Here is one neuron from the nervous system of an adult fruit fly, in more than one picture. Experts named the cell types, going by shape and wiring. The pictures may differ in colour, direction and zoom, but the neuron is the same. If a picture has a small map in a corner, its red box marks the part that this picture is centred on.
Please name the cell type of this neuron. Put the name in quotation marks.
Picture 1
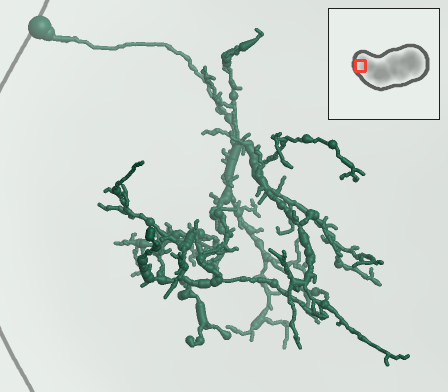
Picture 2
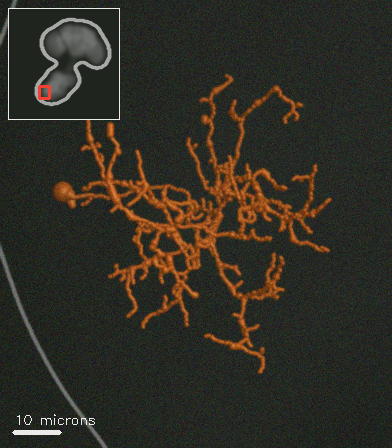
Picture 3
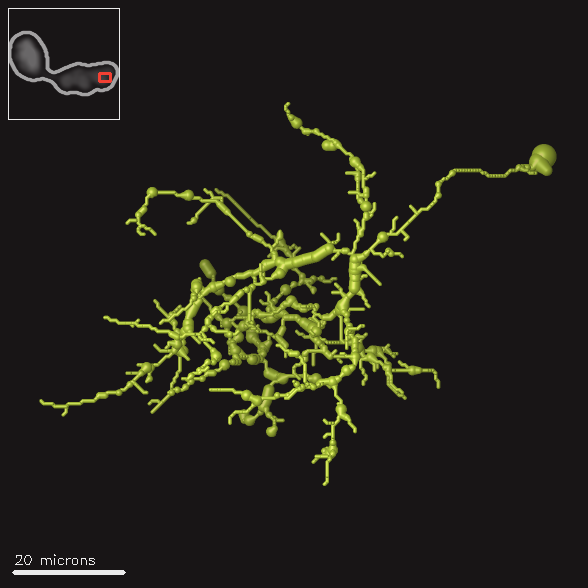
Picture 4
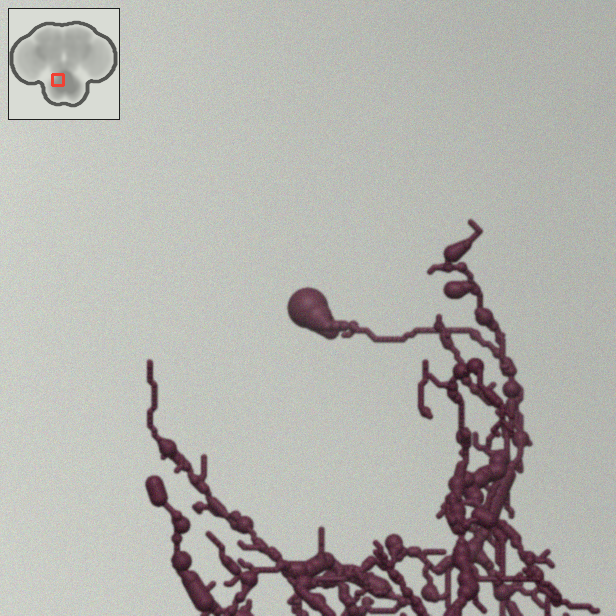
"IN20A.22A048"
